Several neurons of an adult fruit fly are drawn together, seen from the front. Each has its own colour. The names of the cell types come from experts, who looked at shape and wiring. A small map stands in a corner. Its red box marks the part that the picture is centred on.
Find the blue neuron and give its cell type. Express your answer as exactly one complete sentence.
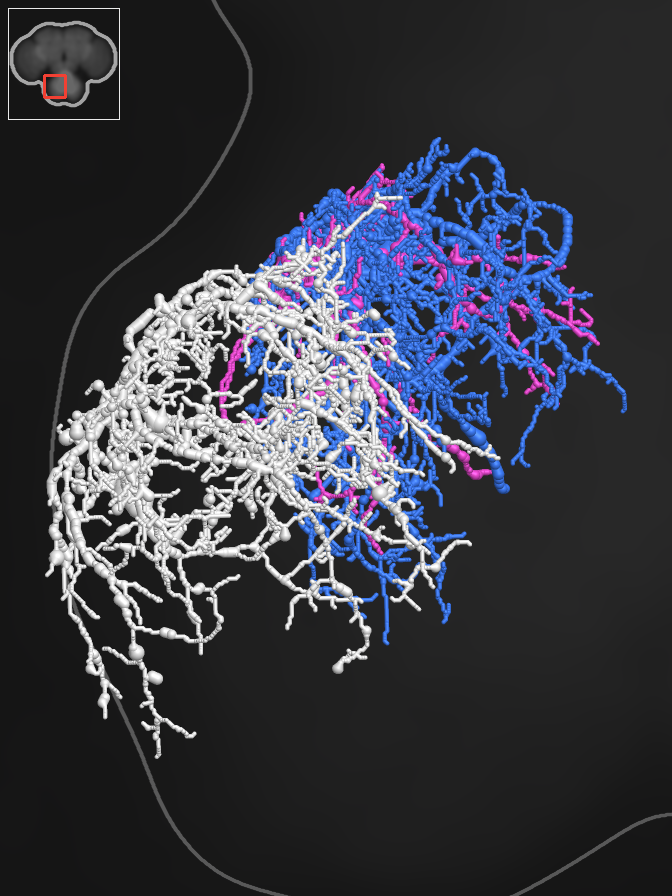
The cell type to which this neuron belongs is Sternal posterior rotator MN.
